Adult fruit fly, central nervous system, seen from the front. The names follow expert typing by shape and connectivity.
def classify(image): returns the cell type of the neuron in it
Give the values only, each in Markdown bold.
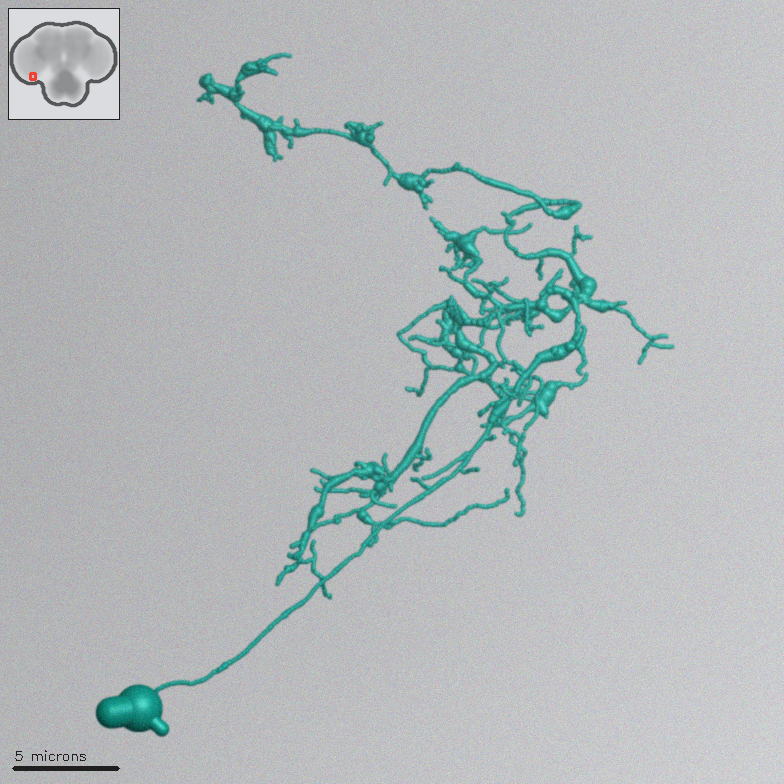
**Dm2**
